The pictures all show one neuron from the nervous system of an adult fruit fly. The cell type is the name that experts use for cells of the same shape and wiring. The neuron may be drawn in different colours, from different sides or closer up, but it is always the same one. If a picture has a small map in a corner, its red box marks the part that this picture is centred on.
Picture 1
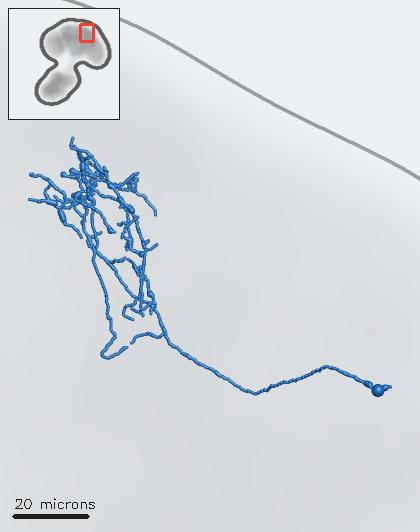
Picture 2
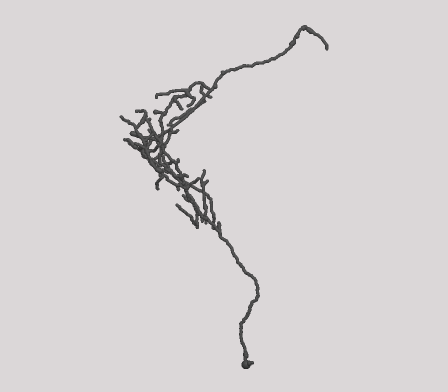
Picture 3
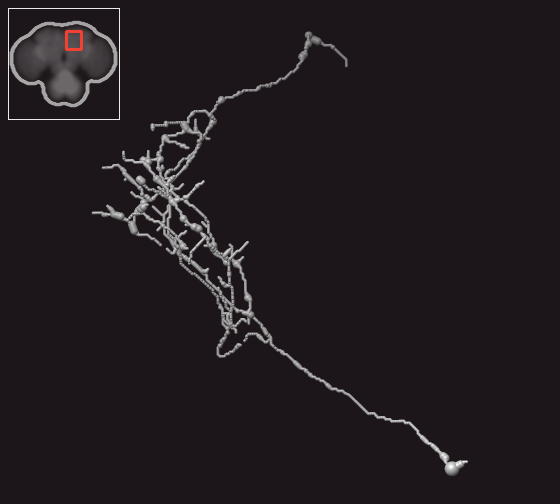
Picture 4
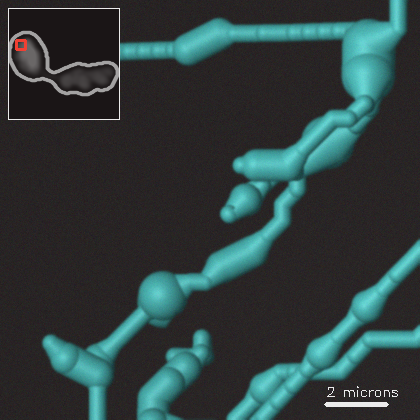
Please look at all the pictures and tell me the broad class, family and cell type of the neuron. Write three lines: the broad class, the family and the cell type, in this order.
central-brain intrinsic neuron
hemilineage EBa1
CRE055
